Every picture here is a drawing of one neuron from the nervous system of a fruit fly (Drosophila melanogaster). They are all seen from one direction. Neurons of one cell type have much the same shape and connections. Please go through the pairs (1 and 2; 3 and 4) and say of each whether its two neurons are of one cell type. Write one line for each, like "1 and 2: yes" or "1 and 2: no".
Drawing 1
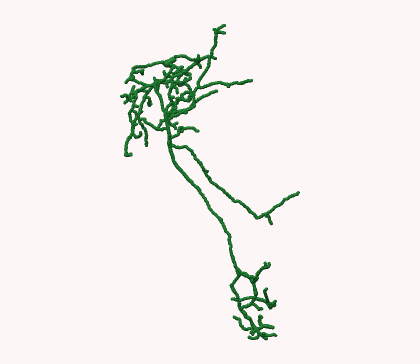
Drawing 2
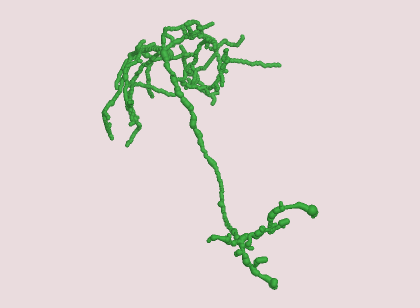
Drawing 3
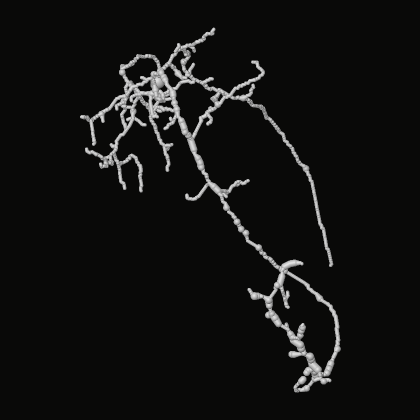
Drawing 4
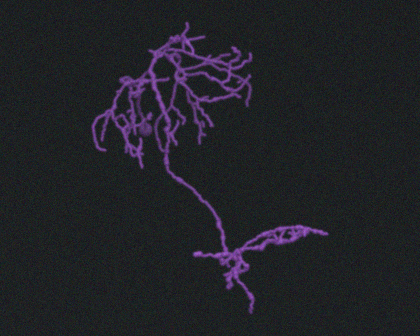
1 and 2: no
3 and 4: no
